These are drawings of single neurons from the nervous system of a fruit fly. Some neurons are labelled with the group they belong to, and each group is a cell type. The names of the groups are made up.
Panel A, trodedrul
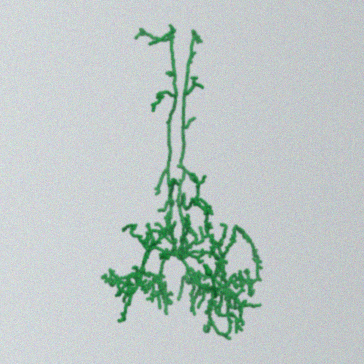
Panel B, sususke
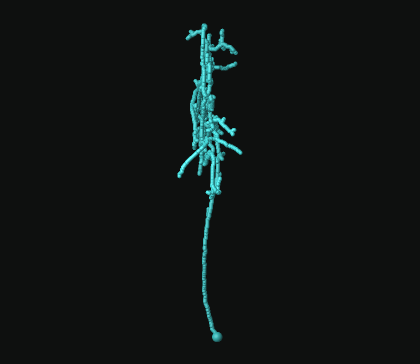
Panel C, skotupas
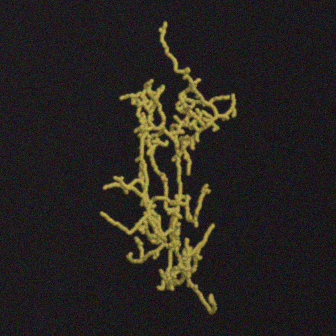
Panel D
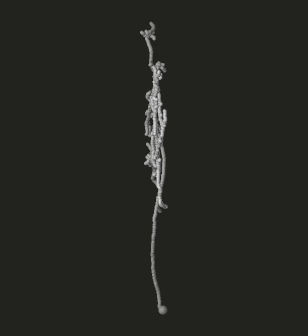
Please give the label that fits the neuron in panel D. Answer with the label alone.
sususke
